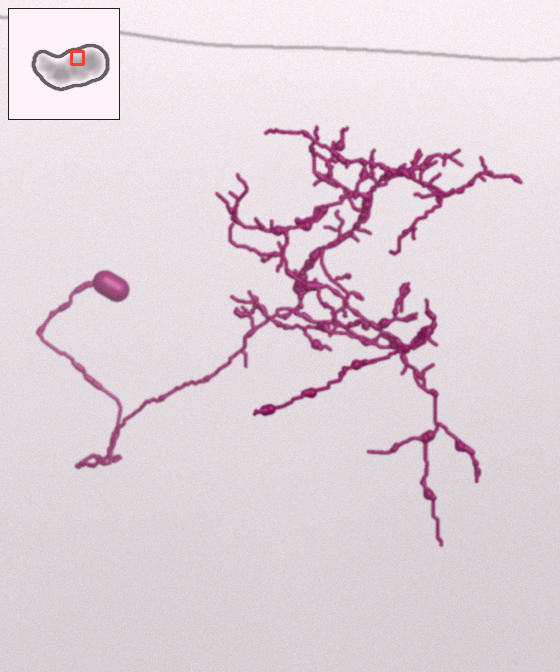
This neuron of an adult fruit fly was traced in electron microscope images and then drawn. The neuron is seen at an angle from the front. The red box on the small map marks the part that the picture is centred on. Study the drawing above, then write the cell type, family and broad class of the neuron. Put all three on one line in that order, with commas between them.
SMP408_c, hemilineage DM4_dorsal, central-brain intrinsic neuron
